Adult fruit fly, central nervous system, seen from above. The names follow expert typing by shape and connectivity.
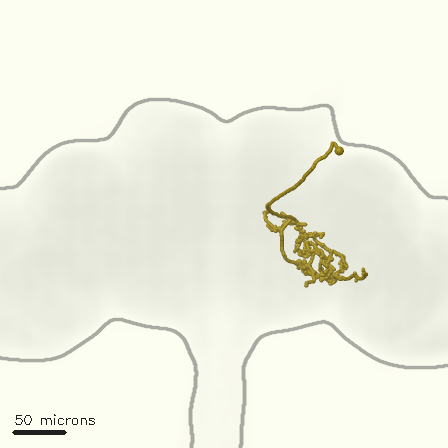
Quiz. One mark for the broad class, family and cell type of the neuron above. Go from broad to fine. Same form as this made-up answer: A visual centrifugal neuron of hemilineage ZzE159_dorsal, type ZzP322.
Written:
A central-brain intrinsic neuron of hemilineage WEDd1, type CB1268.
